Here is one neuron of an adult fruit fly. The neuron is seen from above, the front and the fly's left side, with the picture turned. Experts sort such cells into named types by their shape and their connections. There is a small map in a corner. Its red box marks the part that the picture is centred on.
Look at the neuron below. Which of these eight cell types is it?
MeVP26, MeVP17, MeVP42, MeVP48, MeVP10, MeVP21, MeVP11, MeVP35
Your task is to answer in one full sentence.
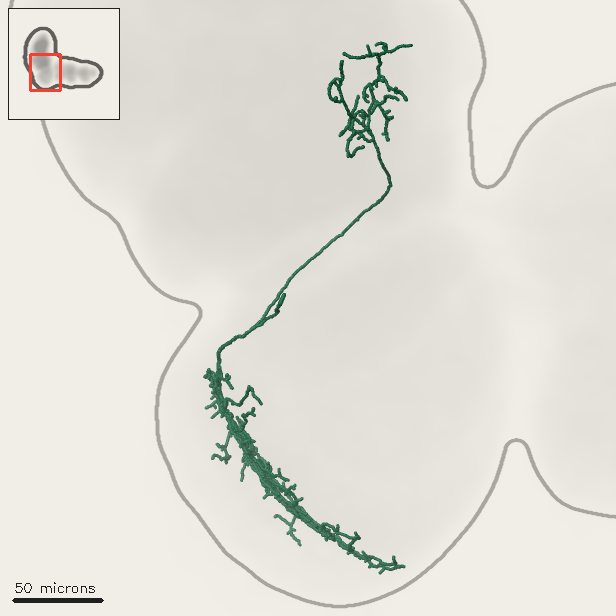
Cell type MeVP42 is what this neuron is.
